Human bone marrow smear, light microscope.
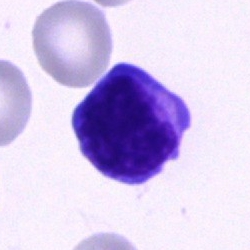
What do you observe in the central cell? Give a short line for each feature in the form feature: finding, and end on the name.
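Cytoplasm: scant, nucleus filling nearly the whole cell
Granules: none distinct
Vacuoles: none clear
Edge: small irregular bulges, most visible along the right and lower margins
Name: blast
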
